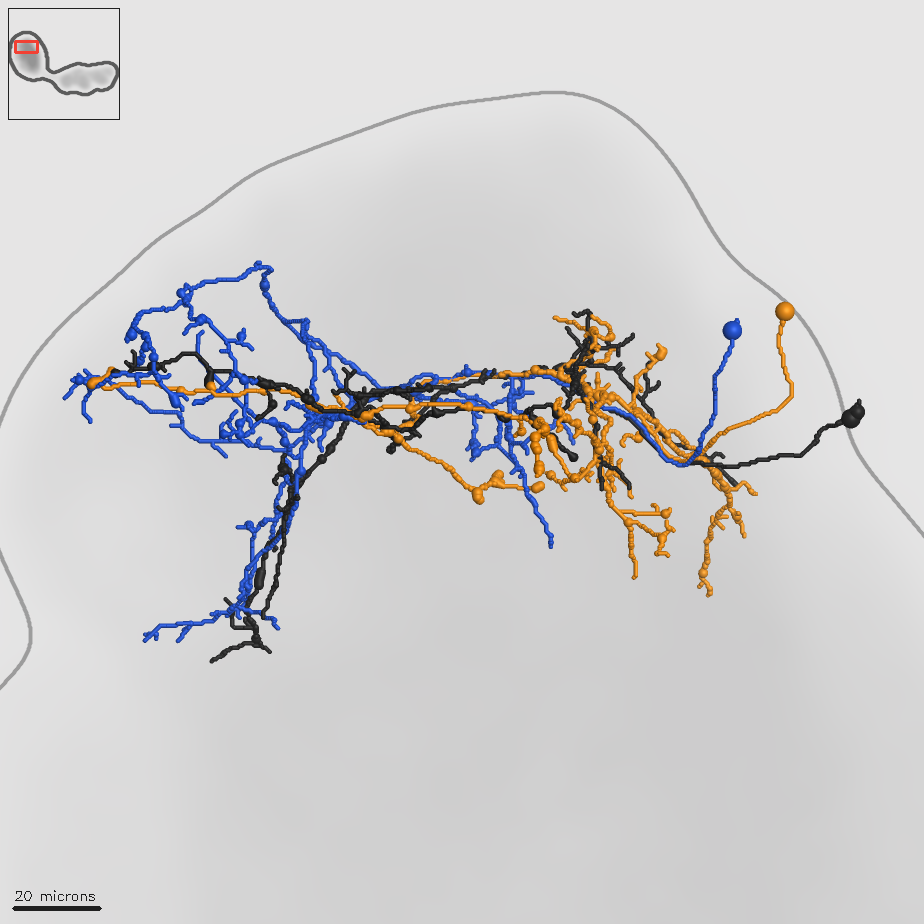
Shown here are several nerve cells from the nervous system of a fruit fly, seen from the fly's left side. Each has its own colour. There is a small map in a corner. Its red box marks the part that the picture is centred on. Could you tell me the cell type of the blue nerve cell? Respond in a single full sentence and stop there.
This nerve cell is a cell of type SMP382.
